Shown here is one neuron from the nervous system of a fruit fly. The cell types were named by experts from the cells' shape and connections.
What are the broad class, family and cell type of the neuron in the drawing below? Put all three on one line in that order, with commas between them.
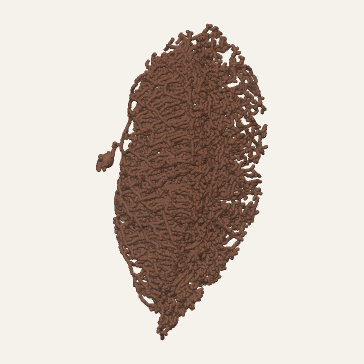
optic-lobe intrinsic neuron, Am, Am1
